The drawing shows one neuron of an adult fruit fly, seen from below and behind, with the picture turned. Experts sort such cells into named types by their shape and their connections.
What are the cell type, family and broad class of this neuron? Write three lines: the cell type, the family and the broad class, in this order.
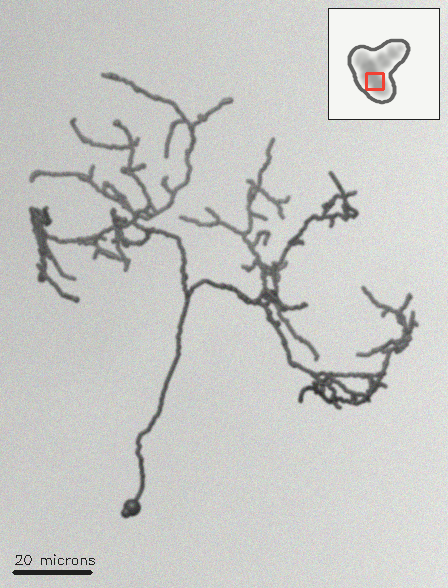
CRE065
hemilineage CREl1
central-brain intrinsic neuron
